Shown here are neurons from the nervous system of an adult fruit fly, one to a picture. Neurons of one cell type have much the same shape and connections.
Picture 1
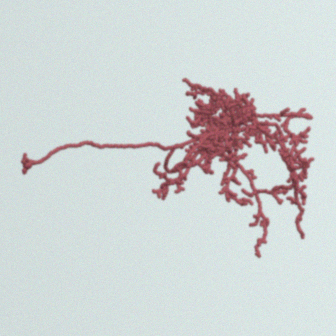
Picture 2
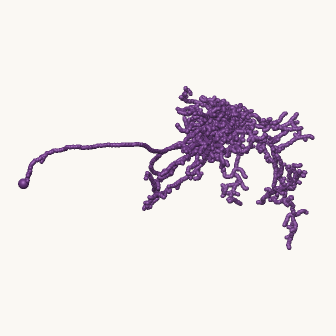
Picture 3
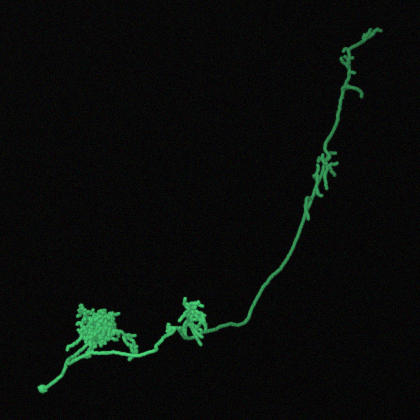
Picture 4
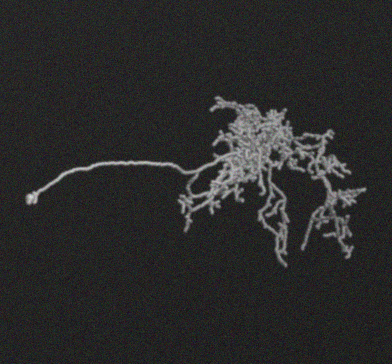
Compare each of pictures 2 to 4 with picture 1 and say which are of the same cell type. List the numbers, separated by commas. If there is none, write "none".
2, 4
